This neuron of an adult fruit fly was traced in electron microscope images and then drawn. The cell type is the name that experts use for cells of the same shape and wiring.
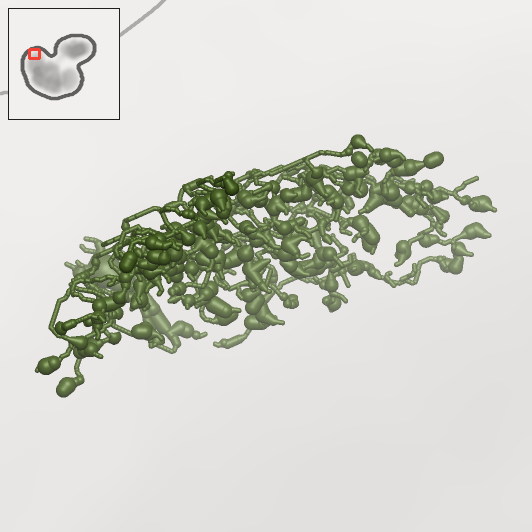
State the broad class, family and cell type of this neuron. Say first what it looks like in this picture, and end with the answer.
The picture shows dozens of branch ends. As drawn here it is wider than it is tall. Its broad class is optic-lobe intrinsic neuron. The family is Dm. Its cell type is Dm1.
